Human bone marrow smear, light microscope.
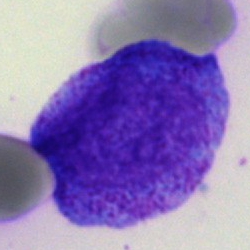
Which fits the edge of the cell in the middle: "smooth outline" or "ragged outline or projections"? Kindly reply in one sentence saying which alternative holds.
Along its outline, the cell is ragged or frayed, or bears projections, blebs or tags.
